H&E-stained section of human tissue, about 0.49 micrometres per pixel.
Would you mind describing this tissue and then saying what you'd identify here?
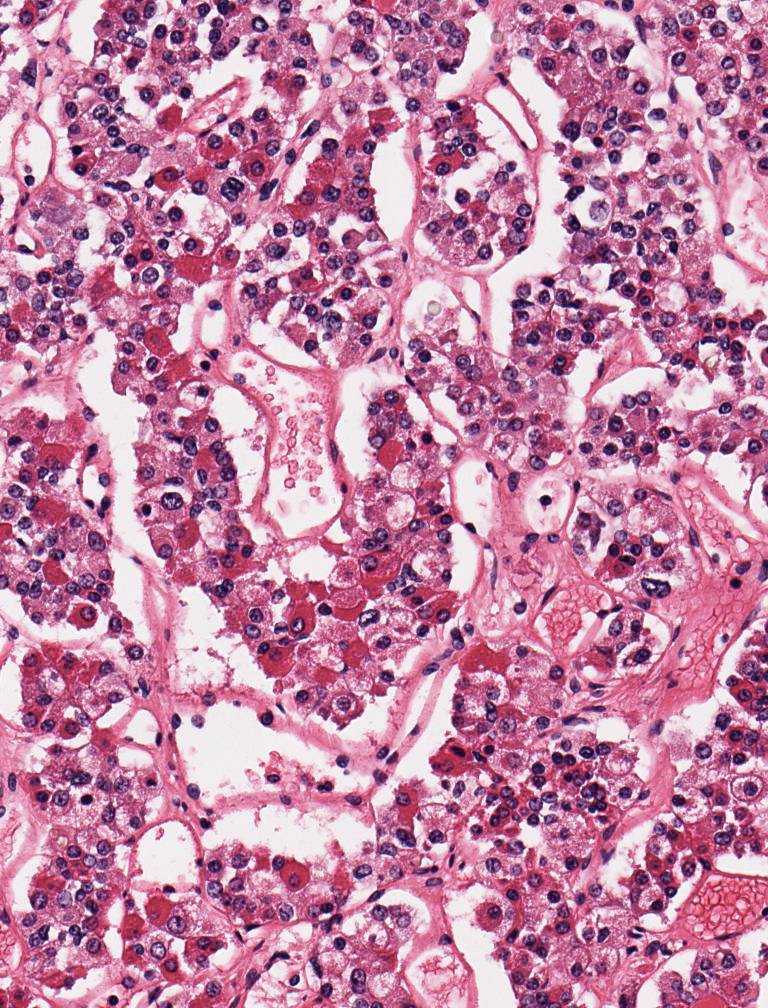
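Rounded nests and cords everywhere, parted by thin pink septa. Cells with bright red cytoplasm lie singly or in small groups among paler ones. Nest nuclei: small, round, fairly uniform, dark chromatin. Delicate septa, elongated spindle-shaped nuclei. This is pituitary.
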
